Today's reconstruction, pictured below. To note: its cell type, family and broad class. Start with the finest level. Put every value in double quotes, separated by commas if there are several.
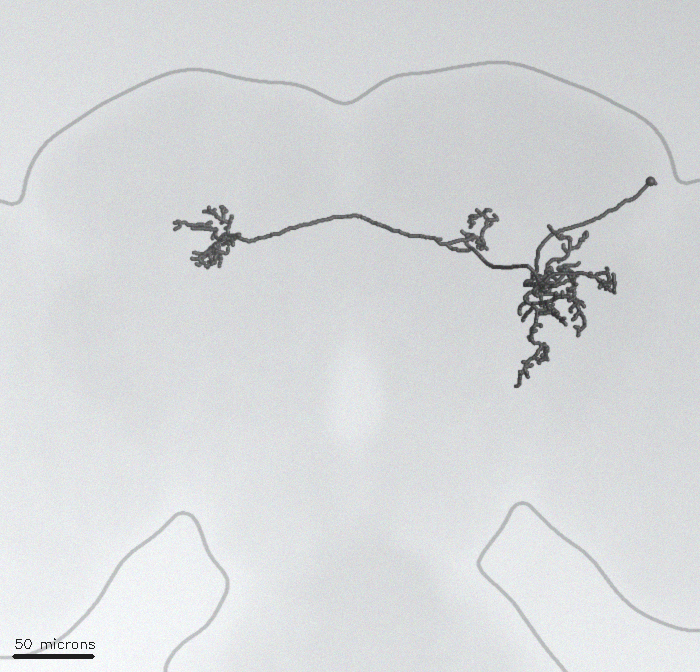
"AVLP022", "hemilineage LHl2_ventral", "central-brain intrinsic neuron"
